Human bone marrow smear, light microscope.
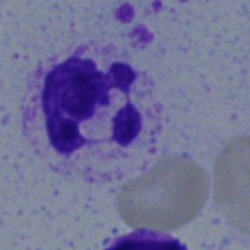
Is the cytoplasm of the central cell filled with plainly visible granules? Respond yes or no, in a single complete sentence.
Yes, what the cytoplasm holds is many visible granules.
